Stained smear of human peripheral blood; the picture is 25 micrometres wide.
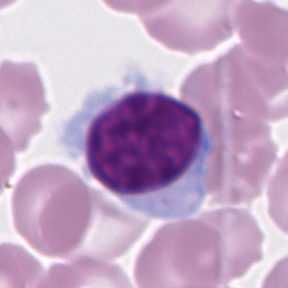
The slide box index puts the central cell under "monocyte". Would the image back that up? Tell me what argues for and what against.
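Look first at the nucleus: it is roughly round, with a smooth, unindented outline, and measures about 10 by 8 micrometres.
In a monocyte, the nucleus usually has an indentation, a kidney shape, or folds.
So monocyte is not the right name here; the cell is a typical lymphocyte. Next, the cytoplasm is pale blue with no distinct granules in it.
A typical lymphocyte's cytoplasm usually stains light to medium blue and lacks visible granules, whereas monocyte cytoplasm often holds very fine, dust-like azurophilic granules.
The chromatin is dark purple and coarsely clumped, with paler gaps between the clumps. The outer edge of the cytoplasm is irregular and ragged, most markedly at the upper left, and red cells meet it on the right and below.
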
